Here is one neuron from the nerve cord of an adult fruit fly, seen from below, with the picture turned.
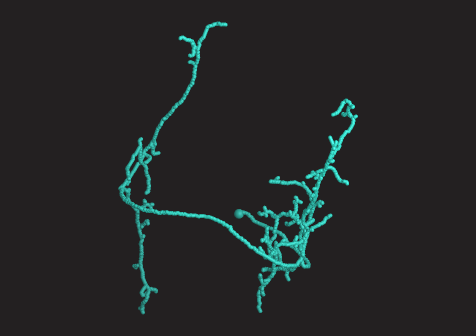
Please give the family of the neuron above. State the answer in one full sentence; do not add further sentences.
The neuron counts as part of family hemilineage 19B.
